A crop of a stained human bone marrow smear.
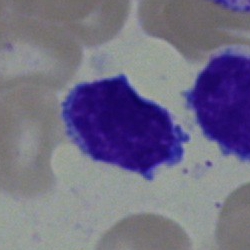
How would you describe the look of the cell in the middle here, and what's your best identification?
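Throughout the nucleus the chromatin is dark purple and densely stained, and no nucleoli can be seen. The cell contains no visible granules. Its border is fuzzy and slightly ragged rather than smooth. Identification: lymphocyte.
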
